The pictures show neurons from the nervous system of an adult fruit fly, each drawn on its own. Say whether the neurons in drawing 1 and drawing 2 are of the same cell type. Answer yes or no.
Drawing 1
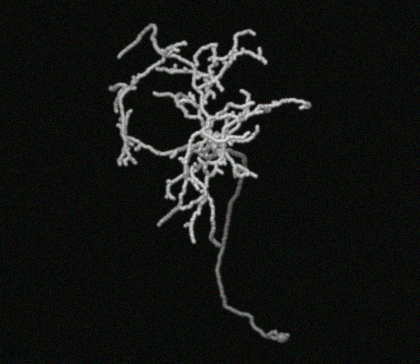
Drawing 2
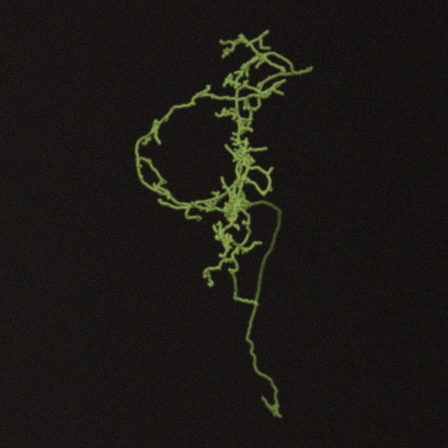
yes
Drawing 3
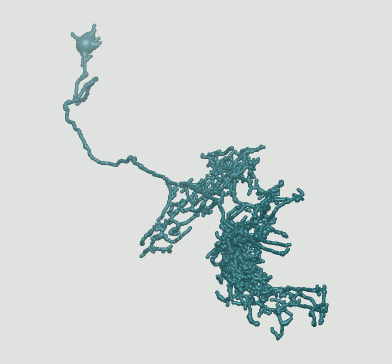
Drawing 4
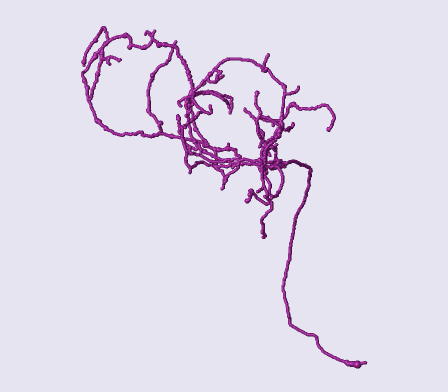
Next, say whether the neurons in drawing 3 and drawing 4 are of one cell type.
no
